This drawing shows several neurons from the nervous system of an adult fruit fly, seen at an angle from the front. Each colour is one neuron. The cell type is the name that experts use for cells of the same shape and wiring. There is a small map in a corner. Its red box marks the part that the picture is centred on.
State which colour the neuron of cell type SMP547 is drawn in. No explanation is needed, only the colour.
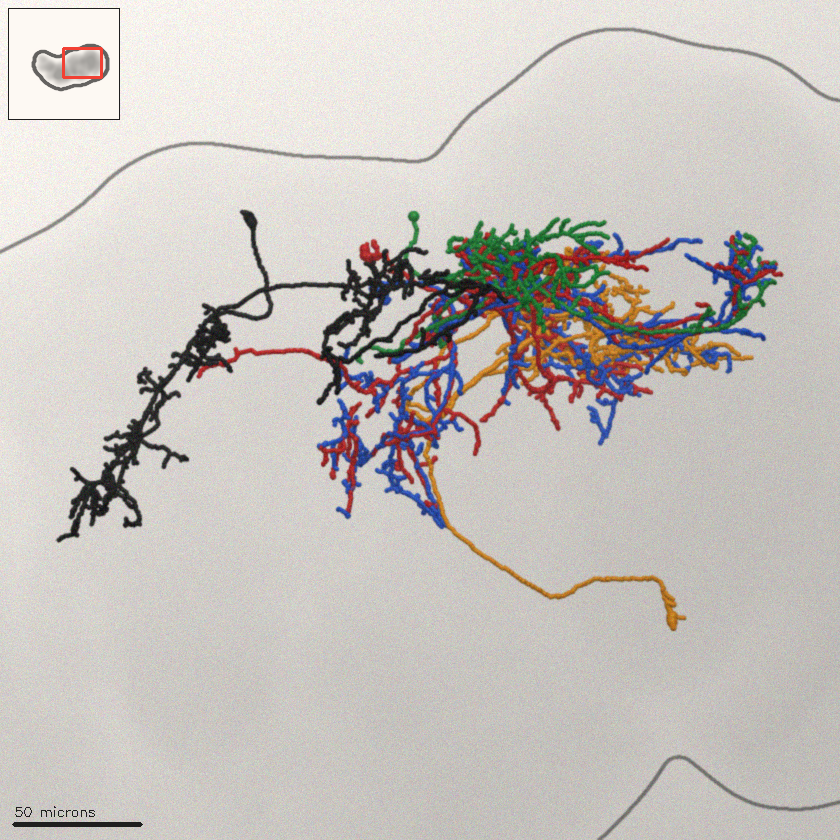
red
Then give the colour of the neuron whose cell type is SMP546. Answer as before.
blue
